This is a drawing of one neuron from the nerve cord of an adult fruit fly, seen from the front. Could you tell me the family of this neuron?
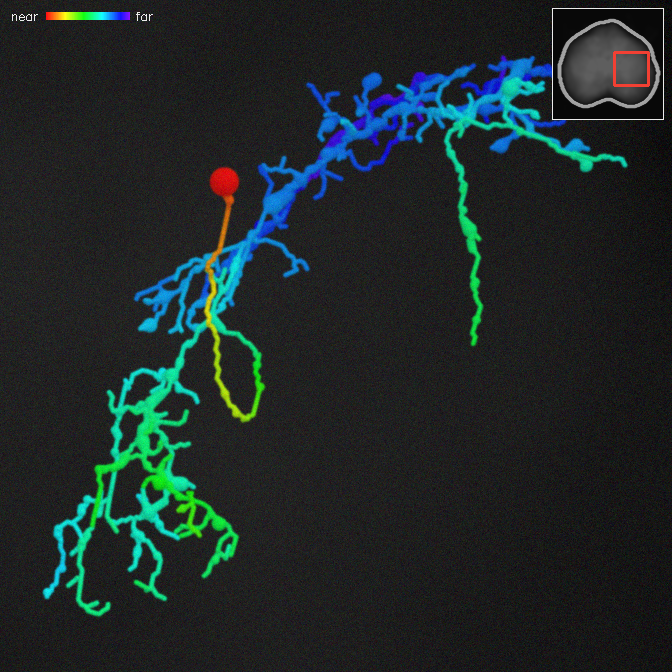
hemilineage 08A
